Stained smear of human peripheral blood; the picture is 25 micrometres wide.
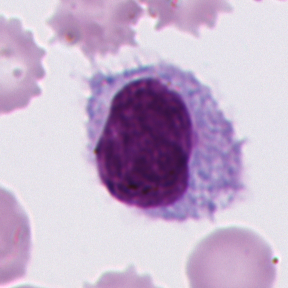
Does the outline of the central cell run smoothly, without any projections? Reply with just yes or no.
No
